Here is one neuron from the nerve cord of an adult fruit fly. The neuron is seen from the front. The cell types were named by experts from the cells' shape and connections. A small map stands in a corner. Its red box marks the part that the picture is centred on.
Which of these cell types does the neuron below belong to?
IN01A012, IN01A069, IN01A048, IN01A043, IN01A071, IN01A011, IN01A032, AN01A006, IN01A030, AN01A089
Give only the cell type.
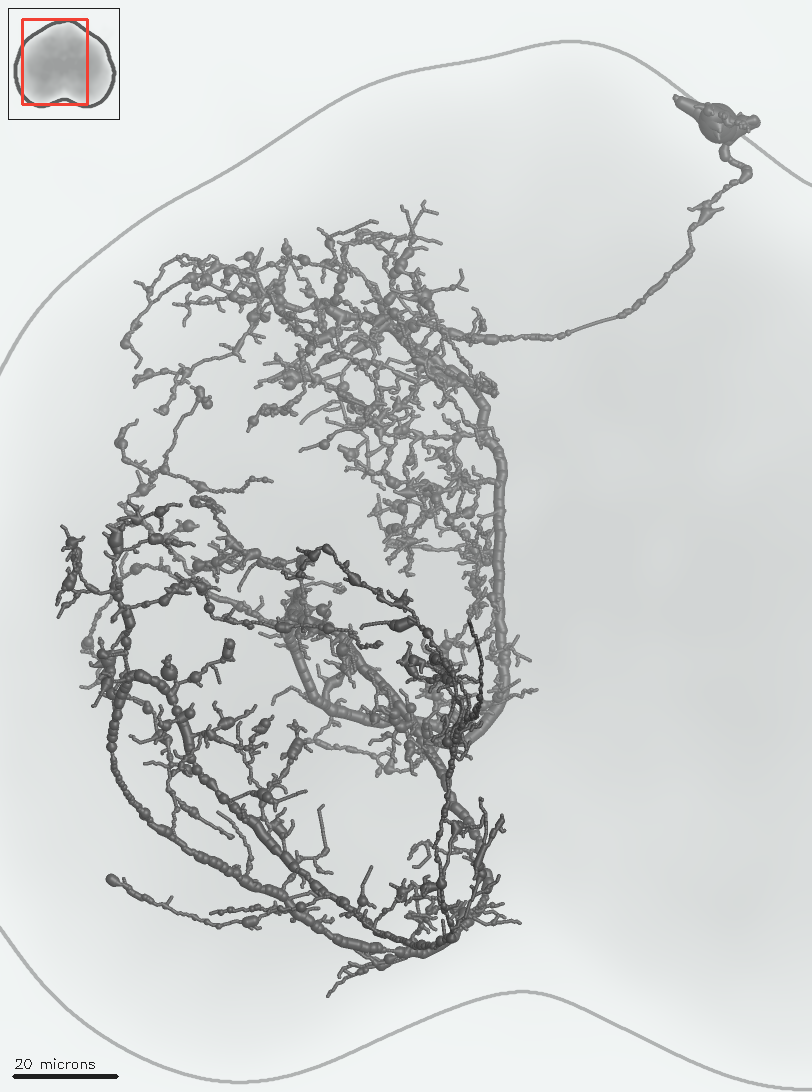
AN01A006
